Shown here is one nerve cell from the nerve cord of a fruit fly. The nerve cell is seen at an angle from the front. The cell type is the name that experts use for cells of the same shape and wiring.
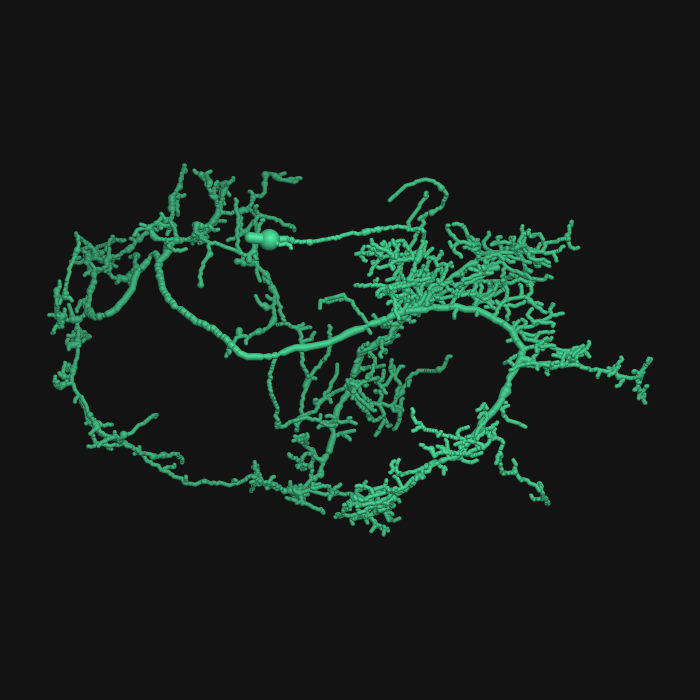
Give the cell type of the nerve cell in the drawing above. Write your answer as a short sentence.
The cell type is IN19B015.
